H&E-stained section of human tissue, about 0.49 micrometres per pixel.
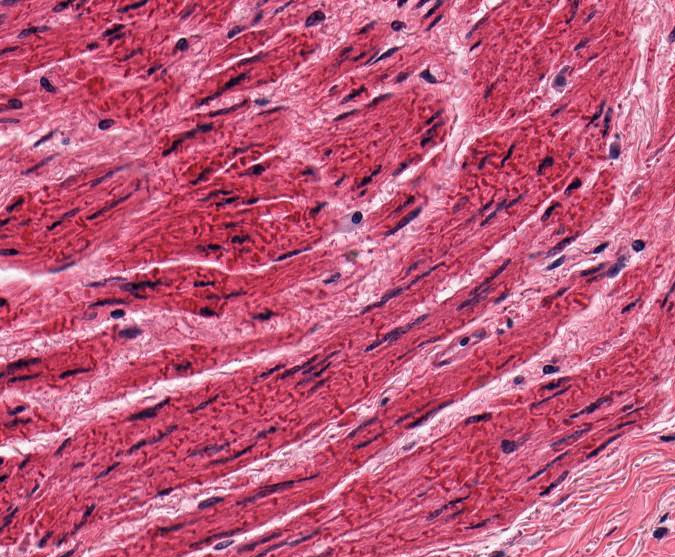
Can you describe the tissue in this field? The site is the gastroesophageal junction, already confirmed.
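Nuclei within fibres are elongated, dark purple, parallel to the fibre direction. Fibre cytoplasm is coarse, mottled red rather than smooth. Thin pale pink connective tissue strands with scattered small dark nuclei lie between bundles. At lower right, paler pink wavy fibrous tissue has few nuclei.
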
